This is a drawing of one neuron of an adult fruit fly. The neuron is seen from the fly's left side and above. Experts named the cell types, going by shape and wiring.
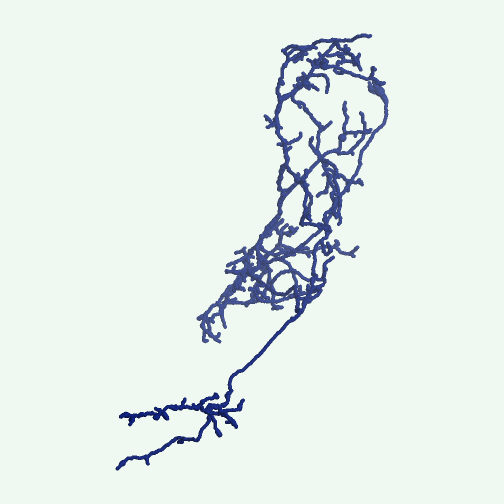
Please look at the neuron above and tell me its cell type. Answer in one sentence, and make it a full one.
This neuron falls under the cell type AVLP065.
